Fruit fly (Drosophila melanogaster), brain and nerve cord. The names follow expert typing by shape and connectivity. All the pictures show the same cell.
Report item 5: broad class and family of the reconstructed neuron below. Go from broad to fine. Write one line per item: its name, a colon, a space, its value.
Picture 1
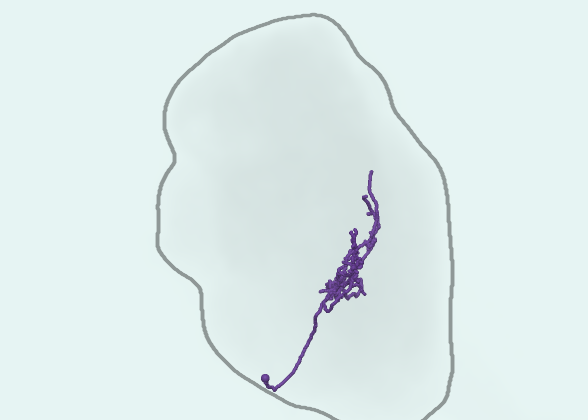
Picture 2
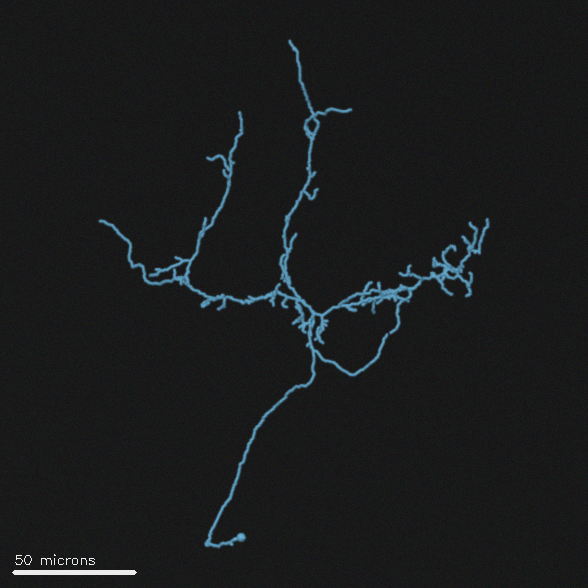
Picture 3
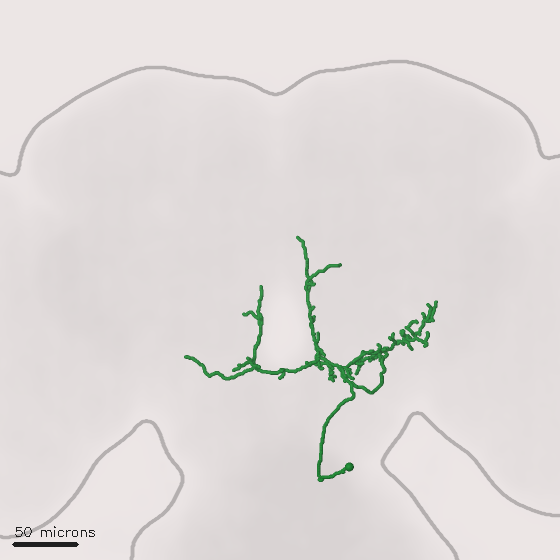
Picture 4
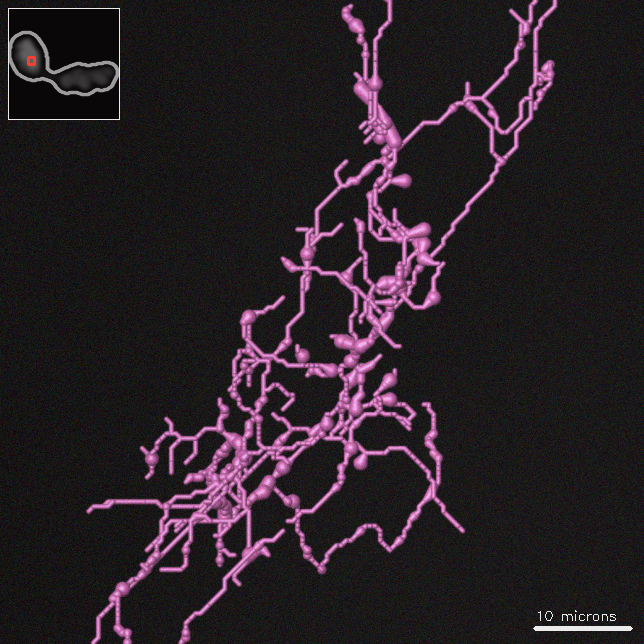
broad class: central-brain intrinsic neuron
family: hemilineage MX3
